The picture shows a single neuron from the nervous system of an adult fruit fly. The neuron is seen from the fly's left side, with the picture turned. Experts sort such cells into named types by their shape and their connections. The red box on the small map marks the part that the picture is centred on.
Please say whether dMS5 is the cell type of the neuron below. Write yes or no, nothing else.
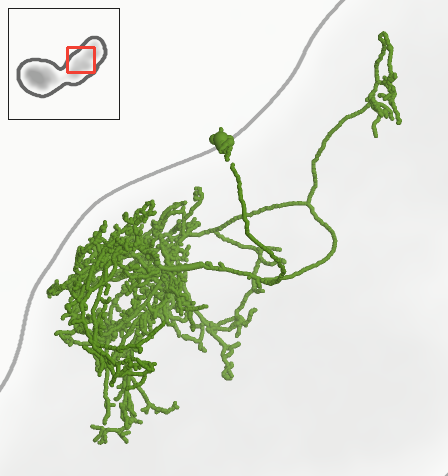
yes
